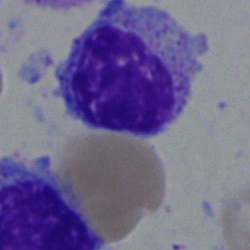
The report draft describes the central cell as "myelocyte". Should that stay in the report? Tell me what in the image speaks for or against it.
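Yes, myelocyte is the right name for this cell.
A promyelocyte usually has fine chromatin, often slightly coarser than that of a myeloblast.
The chromatin here stains dense dark purple with scattered small pale gaps, which goes against promyelocyte. The nucleus fills most of the cell, leaving a rim of cytoplasm that is widest on the upper right side. Along that upper right edge the outline is ragged, with small blunt projections. A pale red cell without a nucleus touches the lower edge of the cell.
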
